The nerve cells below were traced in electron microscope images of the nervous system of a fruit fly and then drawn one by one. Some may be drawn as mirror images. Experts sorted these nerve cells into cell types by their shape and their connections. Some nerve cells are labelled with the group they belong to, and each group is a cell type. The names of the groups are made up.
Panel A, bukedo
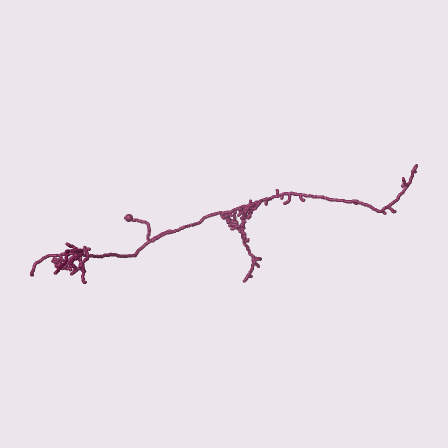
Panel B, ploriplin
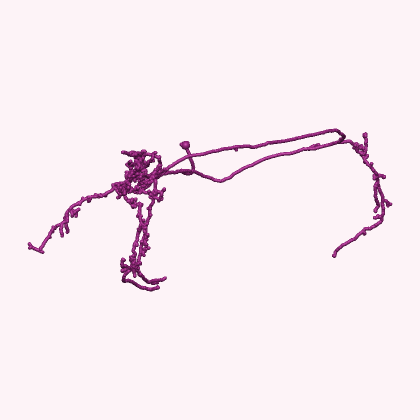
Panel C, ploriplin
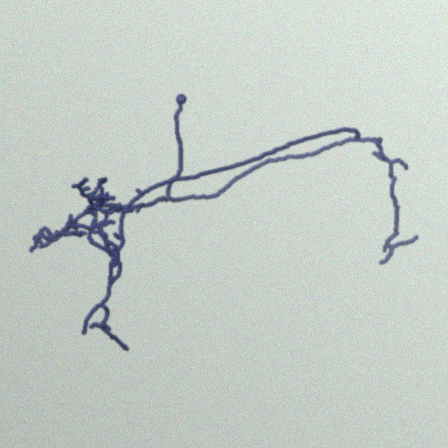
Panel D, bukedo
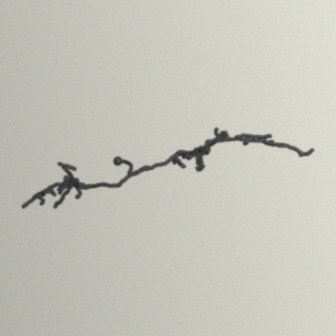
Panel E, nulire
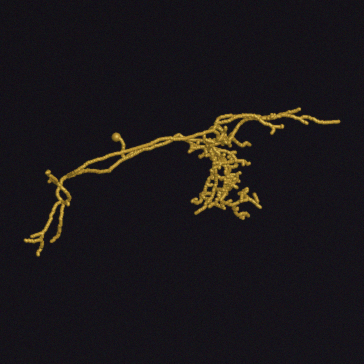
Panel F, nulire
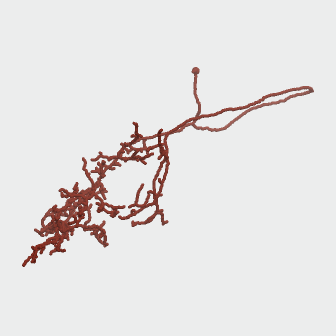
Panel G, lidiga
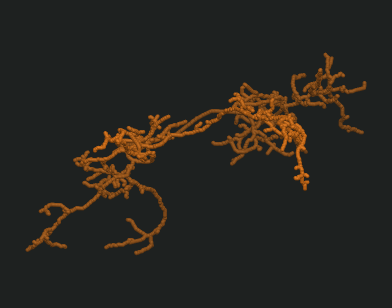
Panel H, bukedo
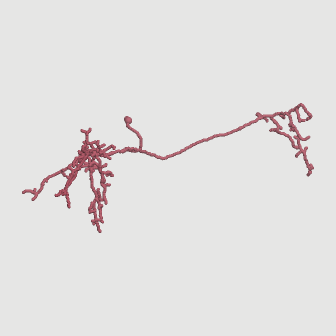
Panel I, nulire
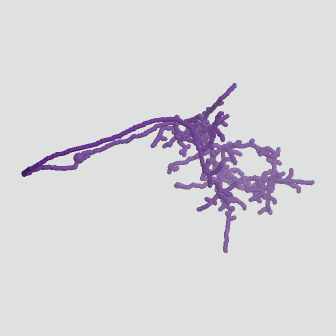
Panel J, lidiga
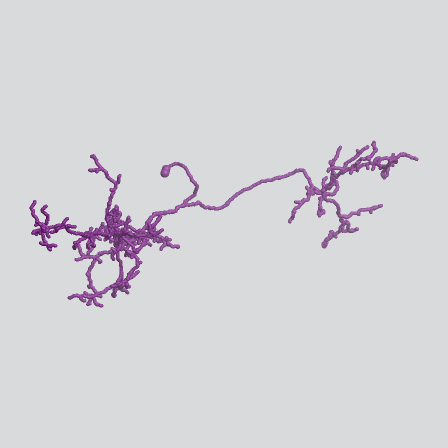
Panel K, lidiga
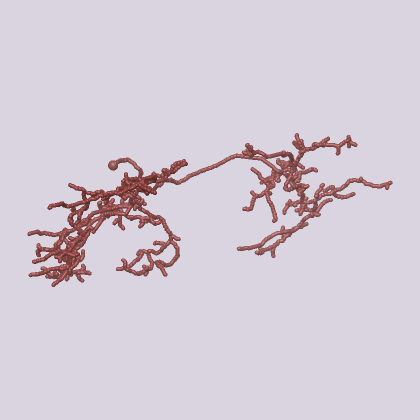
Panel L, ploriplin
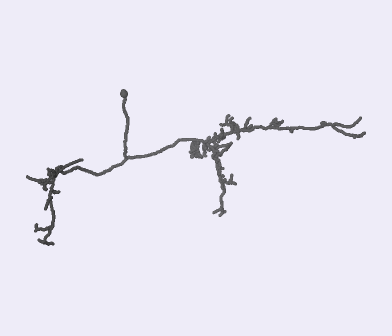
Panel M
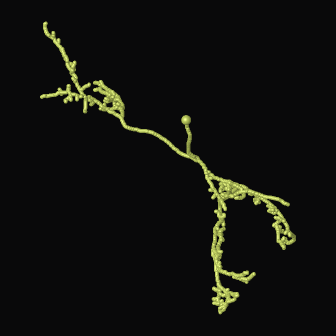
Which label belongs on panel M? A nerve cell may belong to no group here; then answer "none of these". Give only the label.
none of these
